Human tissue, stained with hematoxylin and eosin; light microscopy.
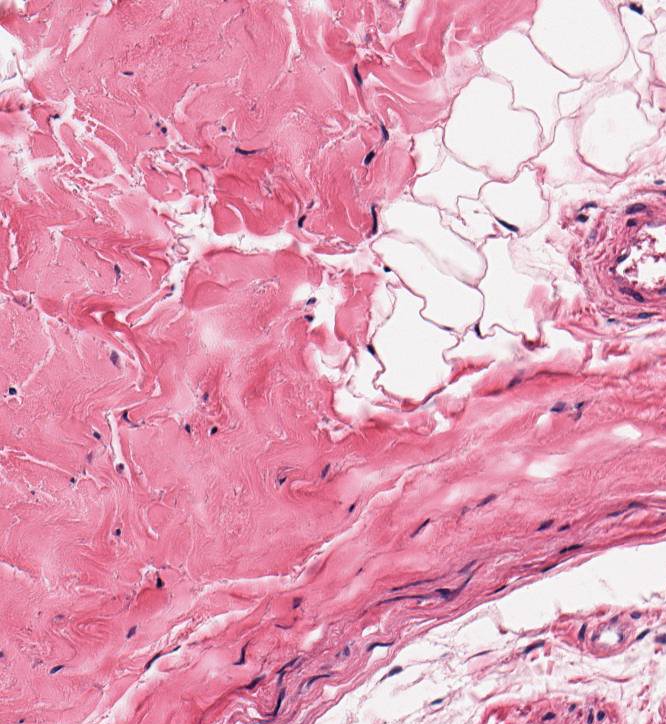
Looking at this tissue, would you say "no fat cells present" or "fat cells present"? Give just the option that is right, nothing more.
Fat cells present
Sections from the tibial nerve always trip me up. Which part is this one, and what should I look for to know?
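Epineurium occupies this field. Dense pink collagen fills most of the left and upper-left part, lying on the left in thick bundles that run in irregular directions.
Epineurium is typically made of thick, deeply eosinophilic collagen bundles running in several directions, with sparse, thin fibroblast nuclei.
Between the collagen, fibroblast nuclei here are sparse, small, dark and spindle-shaped. A band of more compact, wavy, parallel collagen fibres crosses diagonally from the lower left toward the right edge.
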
